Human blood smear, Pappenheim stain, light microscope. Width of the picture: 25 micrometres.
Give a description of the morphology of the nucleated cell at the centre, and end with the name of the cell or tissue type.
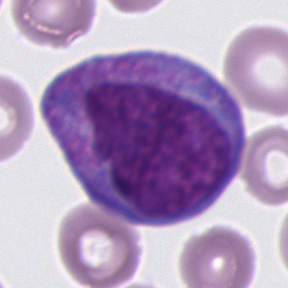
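Nucleus single and unlobed, set toward the right; widest band of cytoplasm on the left. Chromatin purple and patchy, in small clumps rather than evenly smooth. Fine pinkish-purple granules scattered through the cytoplasm. Cell about 19 by 15 micrometres. Cell: atypical promyelocyte.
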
